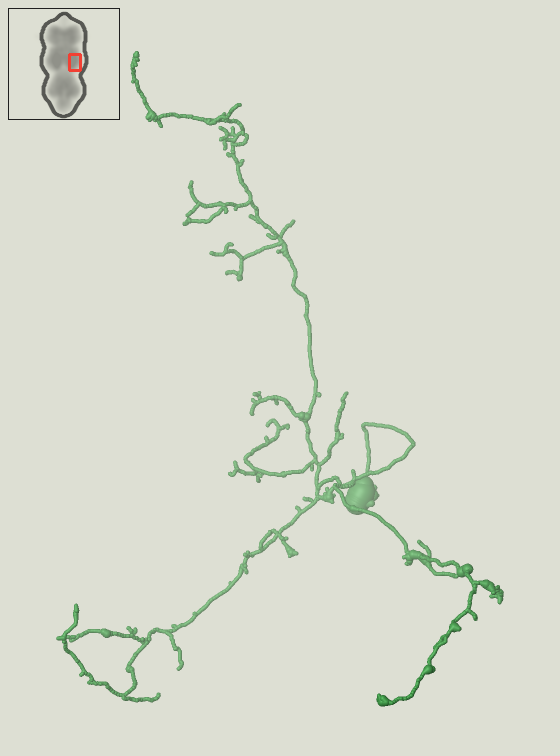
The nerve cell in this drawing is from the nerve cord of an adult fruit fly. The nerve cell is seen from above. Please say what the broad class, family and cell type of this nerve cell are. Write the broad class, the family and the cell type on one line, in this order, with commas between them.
nerve-cord intrinsic neuron, hemilineage 13A, IN13A072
